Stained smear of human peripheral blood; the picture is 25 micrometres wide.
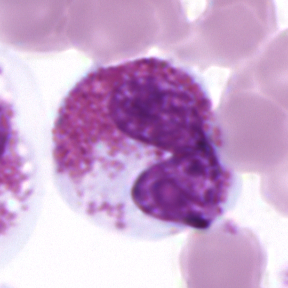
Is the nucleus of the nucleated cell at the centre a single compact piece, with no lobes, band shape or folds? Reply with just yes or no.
No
